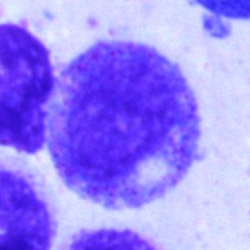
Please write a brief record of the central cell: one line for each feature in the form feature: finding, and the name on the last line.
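Outline: round
Chromatin: finely granular, not coarsely clumped
Granules: fine, reddish-purple, scattered over the cell
Pale patch: weakly stained, down in the lower right
Name: promyelocyte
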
